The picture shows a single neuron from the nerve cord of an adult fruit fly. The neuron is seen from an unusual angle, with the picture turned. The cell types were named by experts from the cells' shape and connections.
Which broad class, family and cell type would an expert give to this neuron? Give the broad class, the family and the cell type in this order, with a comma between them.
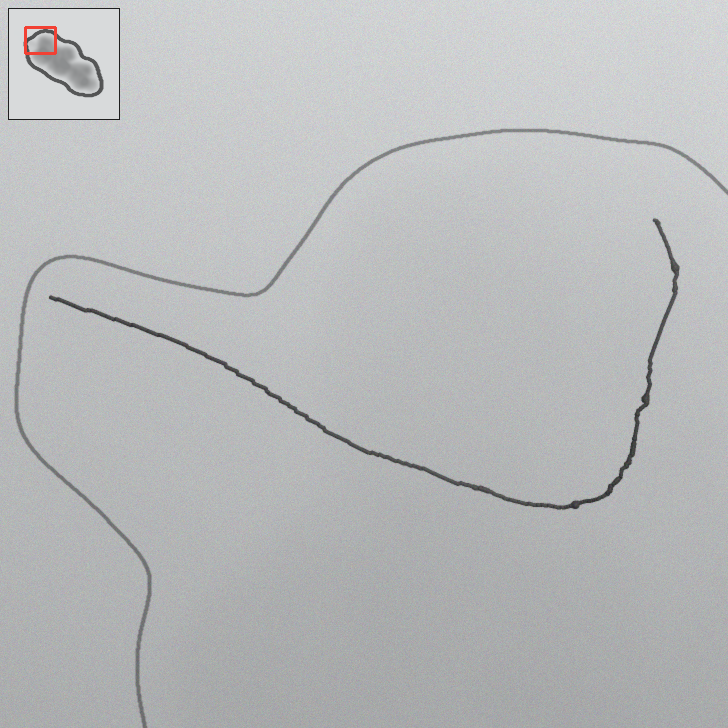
sensory neuron ascending to the brain, class gustatory, LgAG1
